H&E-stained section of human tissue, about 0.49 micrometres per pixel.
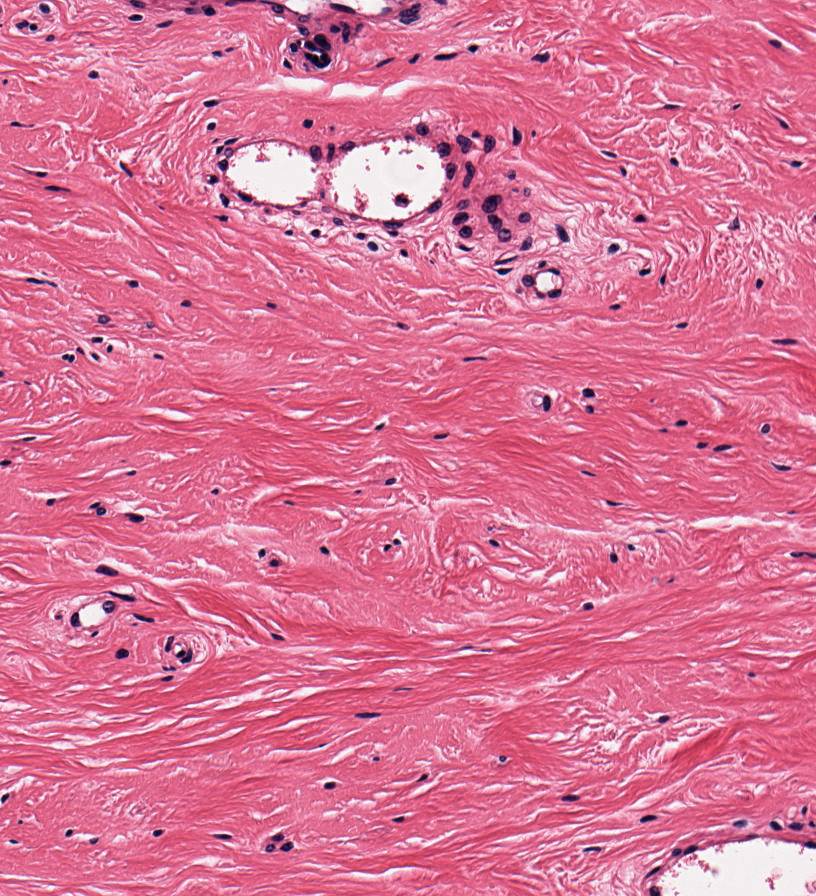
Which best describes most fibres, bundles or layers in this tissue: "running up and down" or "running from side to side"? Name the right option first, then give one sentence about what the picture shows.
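Running from side to side. The wavy collagen bundles run mainly from side to side across the field.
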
